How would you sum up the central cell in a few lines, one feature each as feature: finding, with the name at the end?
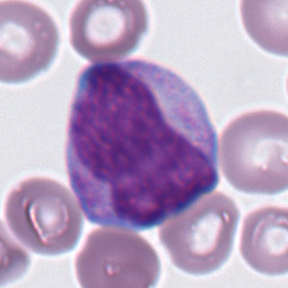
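Outline: smooth, without surface projections
Nucleus: fills most of the cell
Cytoplasmic granules: fine, faint, pinkish, scattered
Vacuoles: none seen in the cytoplasm
Name: atypical promyelocyte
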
